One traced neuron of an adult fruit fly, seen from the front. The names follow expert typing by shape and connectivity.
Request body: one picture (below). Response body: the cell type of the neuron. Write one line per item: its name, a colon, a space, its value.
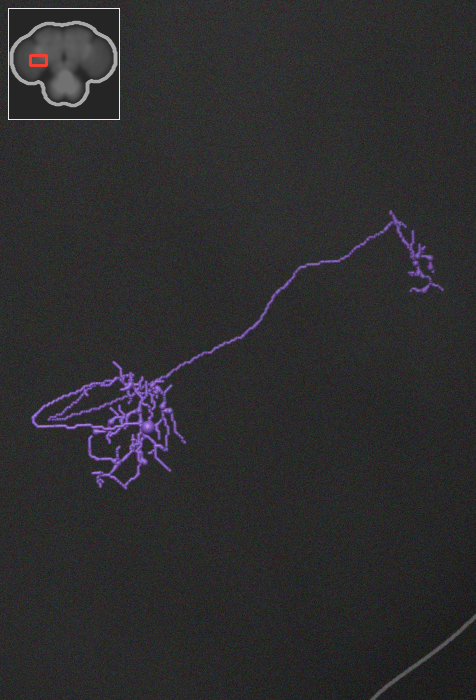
cell type: Tm29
